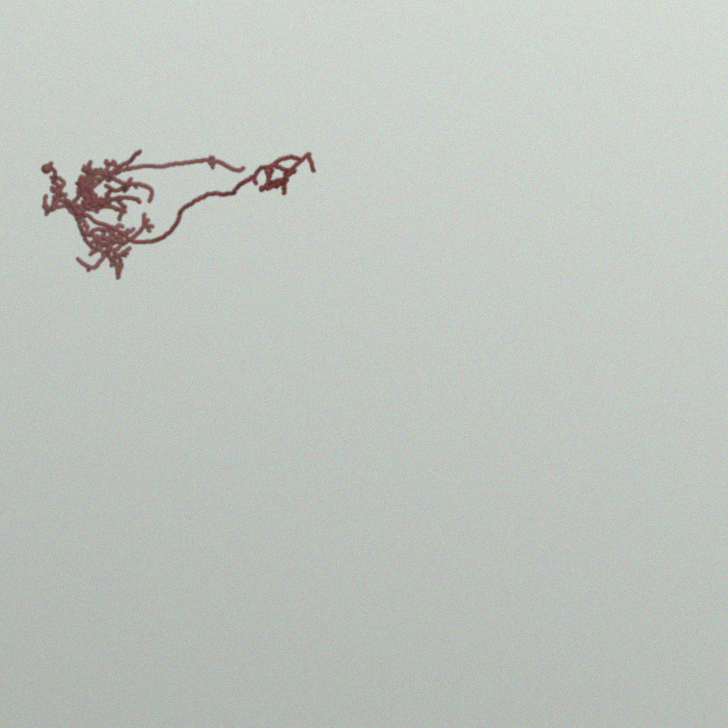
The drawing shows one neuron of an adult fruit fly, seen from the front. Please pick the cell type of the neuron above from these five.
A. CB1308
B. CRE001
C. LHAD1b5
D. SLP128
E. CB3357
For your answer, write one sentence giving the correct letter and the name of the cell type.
The kind of cell the neuron is, CB1308, is given in option A.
